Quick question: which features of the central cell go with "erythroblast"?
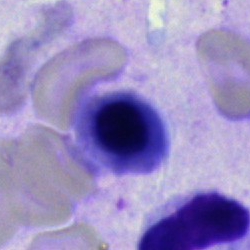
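Erythroblast: outline roughly oval and smooth. Chromatin very dark and dense, almost no internal structure visible.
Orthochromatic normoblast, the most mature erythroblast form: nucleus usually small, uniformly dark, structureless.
Dark, near-structureless chromatin here agrees with that form in those respects.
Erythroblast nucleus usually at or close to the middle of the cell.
Here the cytoplasmic rim is broader below the nucleus than above it, so the rim is not even all round. Cytoplasm stained blue-purple.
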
